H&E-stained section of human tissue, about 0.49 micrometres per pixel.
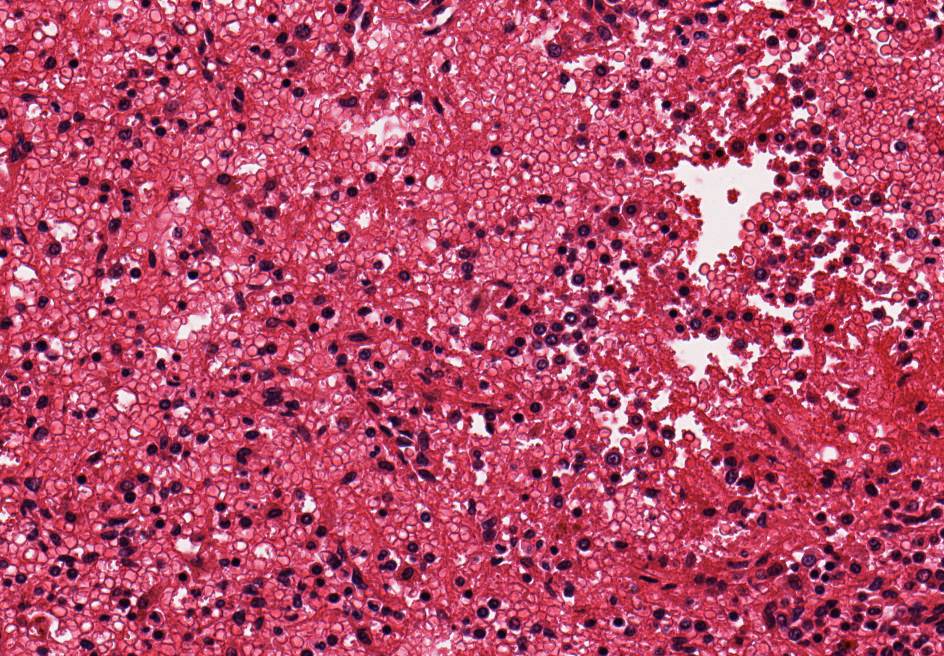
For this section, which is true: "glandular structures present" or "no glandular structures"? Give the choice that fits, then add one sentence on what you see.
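No glandular structures. No epithelium or glands are present anywhere in the field.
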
